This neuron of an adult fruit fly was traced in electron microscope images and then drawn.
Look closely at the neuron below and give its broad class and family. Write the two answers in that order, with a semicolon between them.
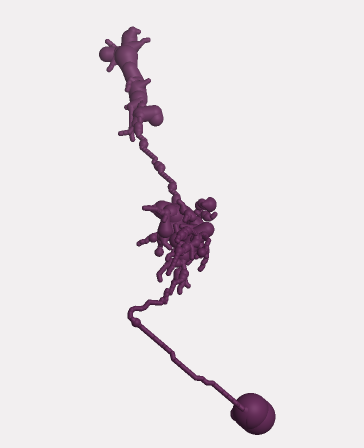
optic-lobe intrinsic neuron; Mi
